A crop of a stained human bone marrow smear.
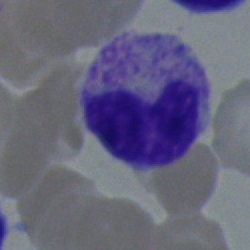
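Metamyelocyte, the cell in the middle of this bone marrow smear: you can see its nucleus filling the lower half of the cell, with a shallow notch in its upper border. The chromatin is dense and dark purple, and fine purple granules speckle the cytoplasm.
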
